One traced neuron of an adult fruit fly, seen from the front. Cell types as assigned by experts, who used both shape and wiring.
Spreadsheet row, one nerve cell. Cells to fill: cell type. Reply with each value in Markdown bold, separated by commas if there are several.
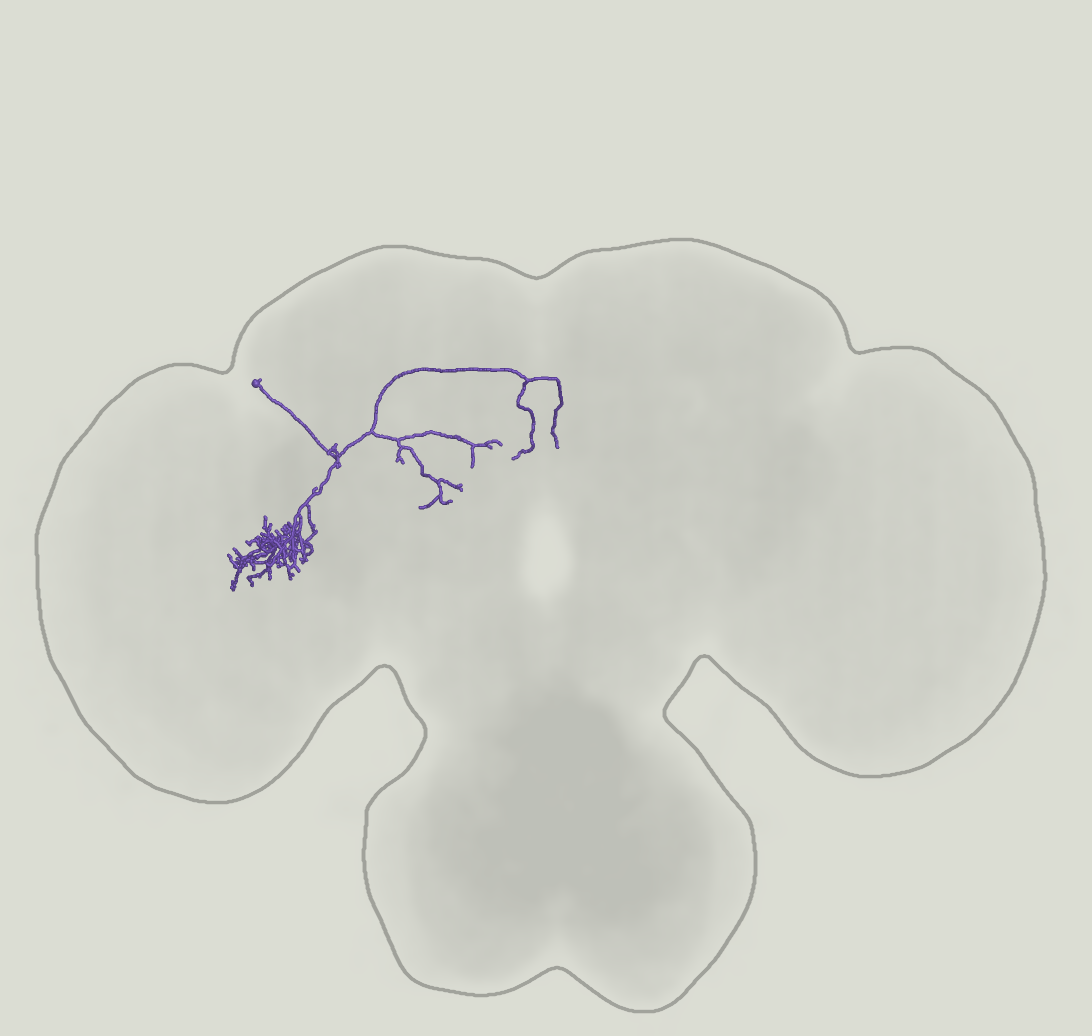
**LC36**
